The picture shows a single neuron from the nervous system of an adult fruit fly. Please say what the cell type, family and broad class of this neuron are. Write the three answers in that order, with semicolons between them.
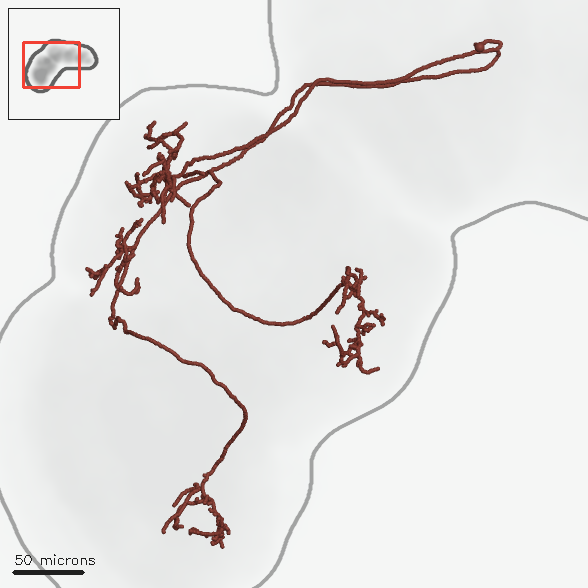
AN09B059; hemilineage 09B; ascending neuron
